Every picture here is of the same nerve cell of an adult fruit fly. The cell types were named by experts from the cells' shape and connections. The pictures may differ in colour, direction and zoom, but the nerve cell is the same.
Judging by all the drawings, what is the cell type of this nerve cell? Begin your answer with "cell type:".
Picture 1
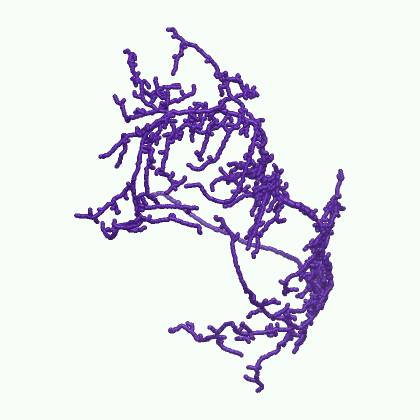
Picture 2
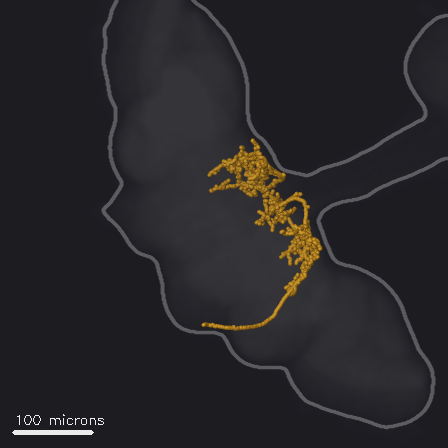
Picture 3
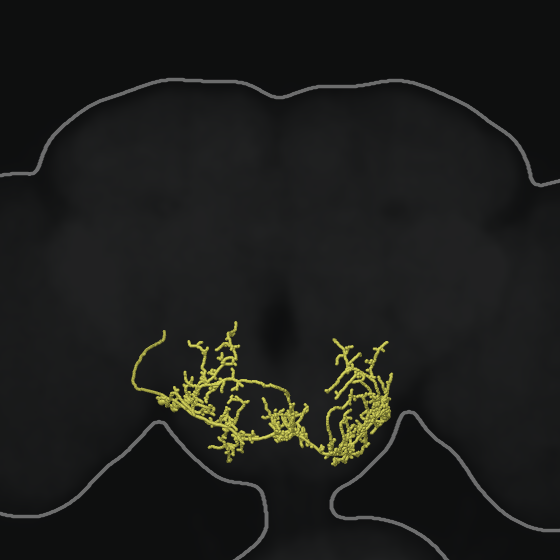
cell type: GNG133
